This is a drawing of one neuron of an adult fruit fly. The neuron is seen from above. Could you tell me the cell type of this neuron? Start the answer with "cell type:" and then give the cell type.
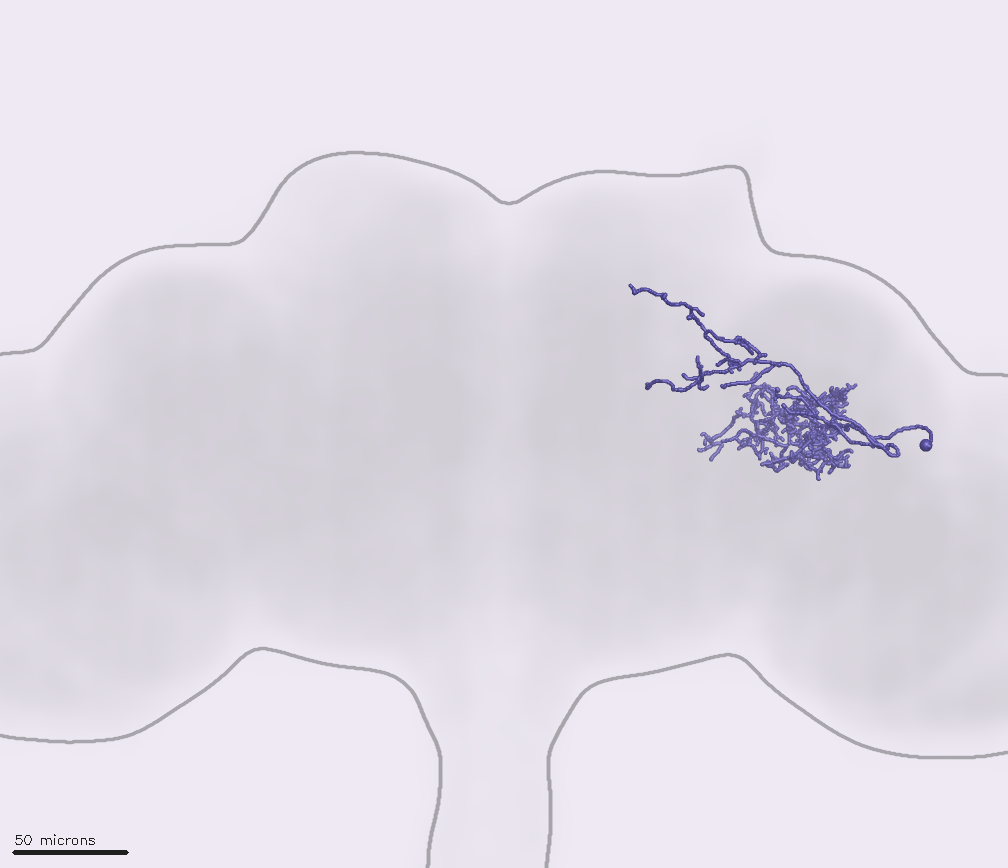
cell type: AVLP763m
